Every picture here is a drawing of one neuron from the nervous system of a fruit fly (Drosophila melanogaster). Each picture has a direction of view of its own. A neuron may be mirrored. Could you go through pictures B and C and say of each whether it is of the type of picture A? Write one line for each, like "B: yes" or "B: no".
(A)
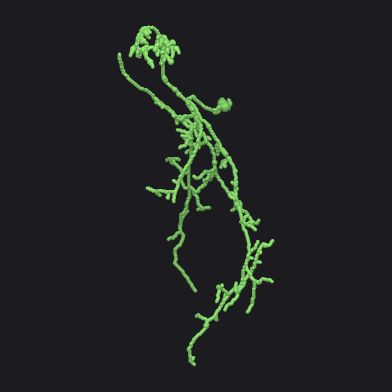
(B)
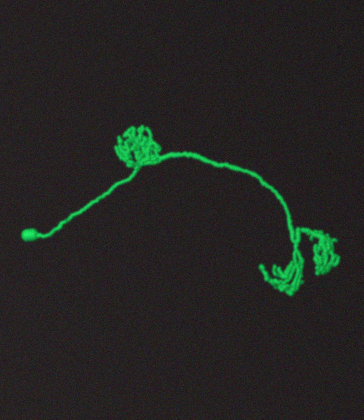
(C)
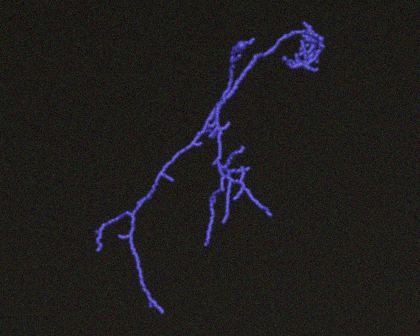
B: no
C: yes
